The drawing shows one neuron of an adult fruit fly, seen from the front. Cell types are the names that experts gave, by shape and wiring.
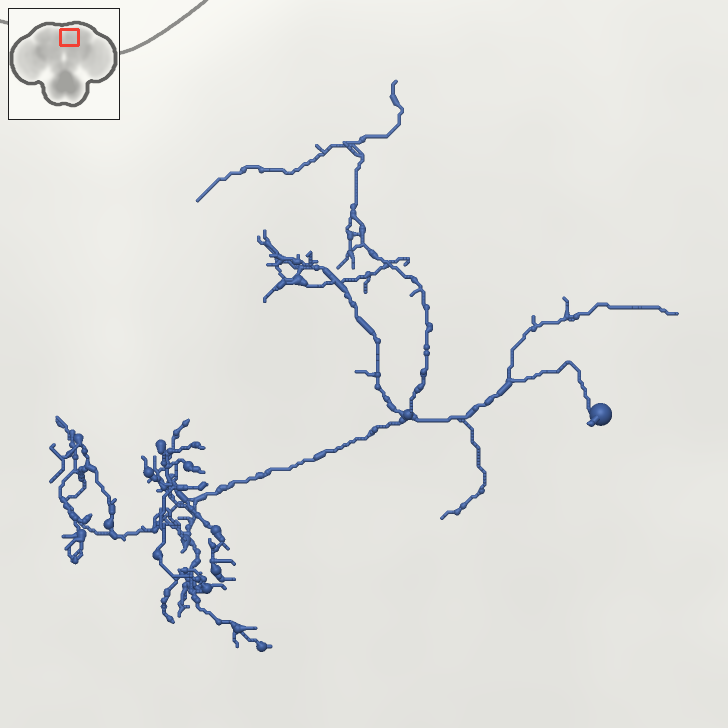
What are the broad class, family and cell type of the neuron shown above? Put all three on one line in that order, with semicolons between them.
central-brain intrinsic neuron; class DAN; PAM01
